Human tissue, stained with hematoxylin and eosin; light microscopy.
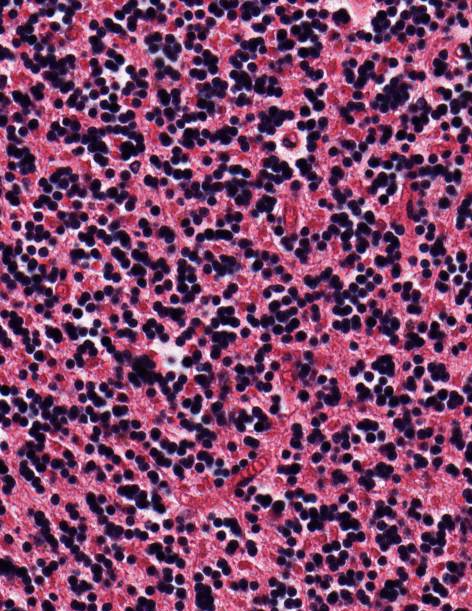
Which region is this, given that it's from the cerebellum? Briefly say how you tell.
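It is the granular layer, whose cells have small, round, darkly stained nuclei of nearly uniform size, with scant, hardly visible cytoplasm.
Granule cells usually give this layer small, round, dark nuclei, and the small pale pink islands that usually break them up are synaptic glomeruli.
Irregular islands of pink, finely fibrillary material do lie between the clustered nuclei here.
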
